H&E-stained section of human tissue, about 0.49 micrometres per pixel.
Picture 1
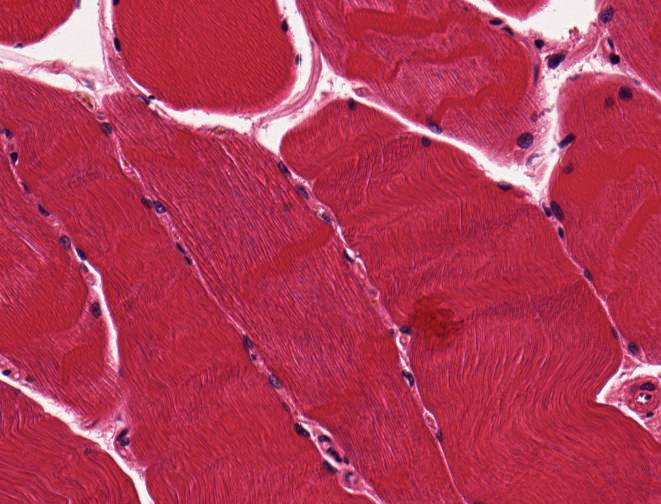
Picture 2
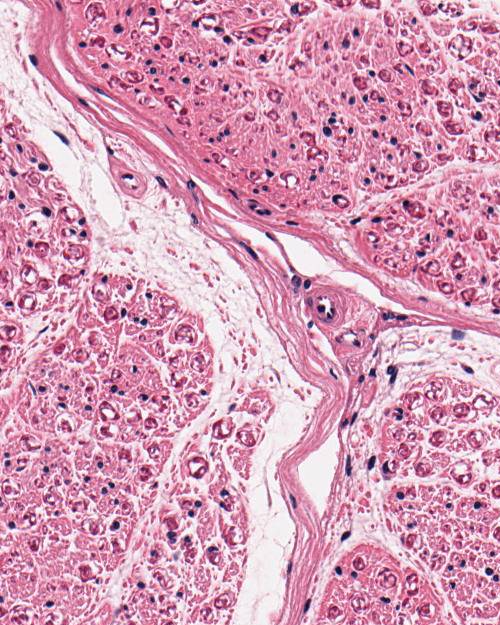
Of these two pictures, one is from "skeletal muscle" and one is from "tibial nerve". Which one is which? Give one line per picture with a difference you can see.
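Picture 1: skeletal muscle. The fibre cytoplasm is deeply eosinophilic and shows fine lengthwise striations running along each fibre.
Picture 2: tibial nerve. Within the bundles the fibres are cut in cross section, appearing as many small round profiles.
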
